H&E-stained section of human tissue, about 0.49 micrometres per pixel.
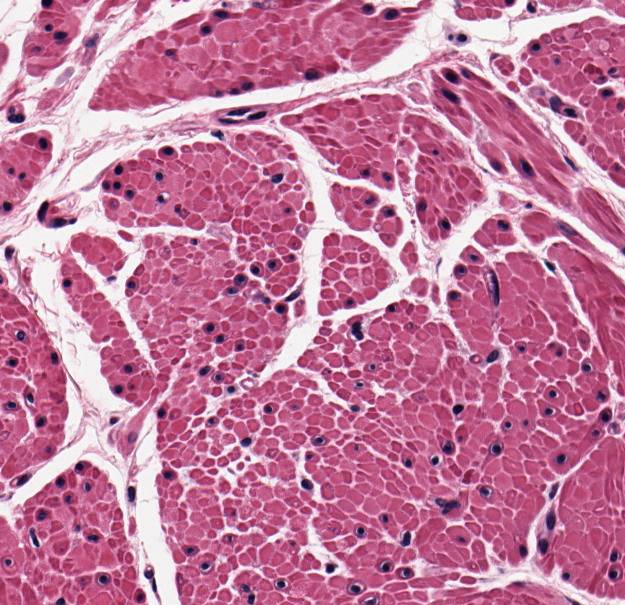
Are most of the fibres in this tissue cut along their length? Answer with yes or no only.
No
